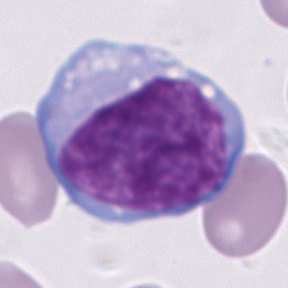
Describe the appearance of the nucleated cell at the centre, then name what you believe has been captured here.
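Notice first the smooth, roughly round outline, with no surface projections. The nucleus sits off-centre, shifted toward the lower right of the cell. Small clear vacuoles lie in the cytoplasm, mostly in its upper part, and no distinct granules are seen there. The cell is a myeloblast.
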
